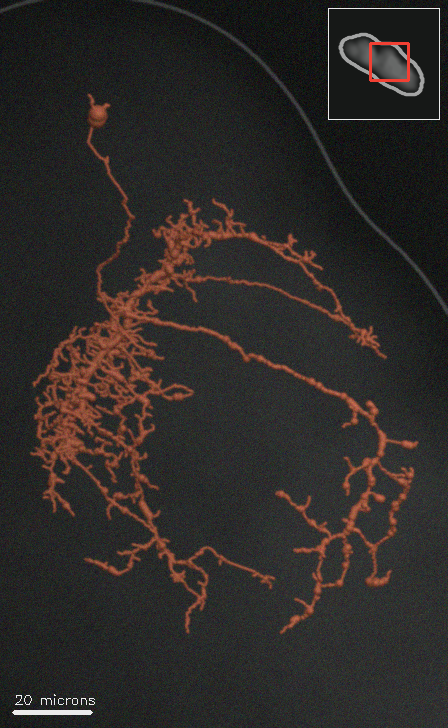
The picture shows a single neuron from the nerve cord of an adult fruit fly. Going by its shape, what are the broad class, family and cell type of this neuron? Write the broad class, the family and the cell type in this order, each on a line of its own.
nerve-cord intrinsic neuron
hemilineage 20A.22A
IN20A.22A008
